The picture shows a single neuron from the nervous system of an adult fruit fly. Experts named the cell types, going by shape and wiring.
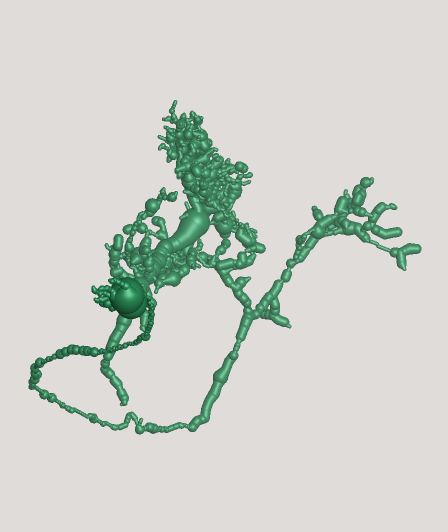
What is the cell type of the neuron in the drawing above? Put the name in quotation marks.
"MBON13"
